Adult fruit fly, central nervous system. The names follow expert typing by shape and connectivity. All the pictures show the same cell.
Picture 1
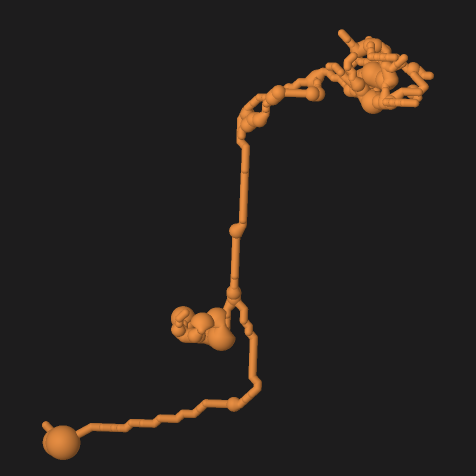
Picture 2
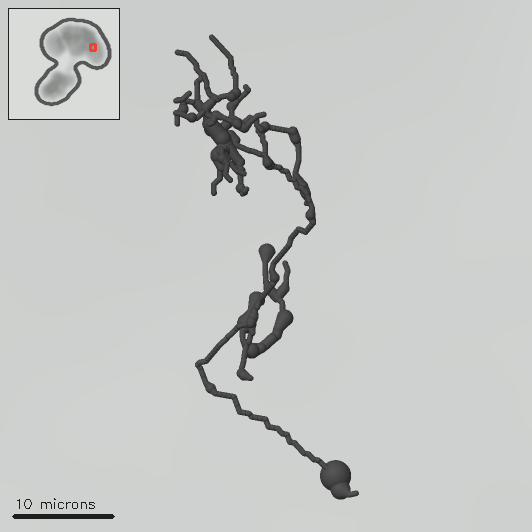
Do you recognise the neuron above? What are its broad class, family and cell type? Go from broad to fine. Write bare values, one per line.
optic-lobe intrinsic neuron
T
T5d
